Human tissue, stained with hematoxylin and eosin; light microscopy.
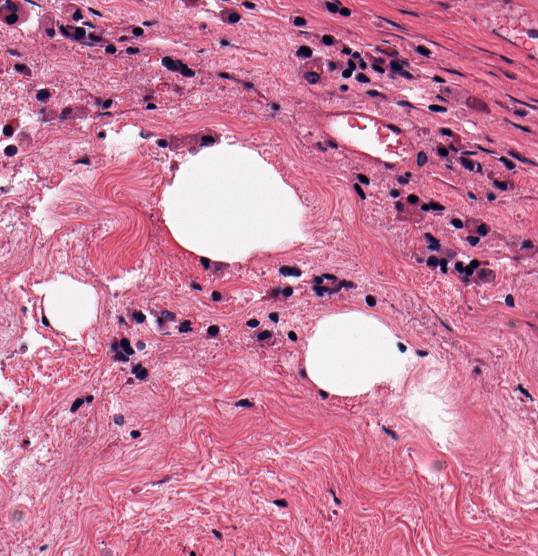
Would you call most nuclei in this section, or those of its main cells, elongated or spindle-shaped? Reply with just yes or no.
No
